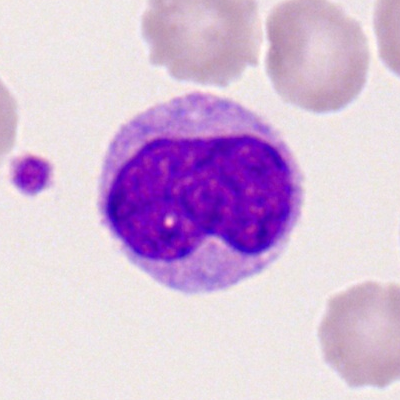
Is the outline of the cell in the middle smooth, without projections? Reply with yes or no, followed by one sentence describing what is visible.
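Yes. The cell outline is round and smooth.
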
